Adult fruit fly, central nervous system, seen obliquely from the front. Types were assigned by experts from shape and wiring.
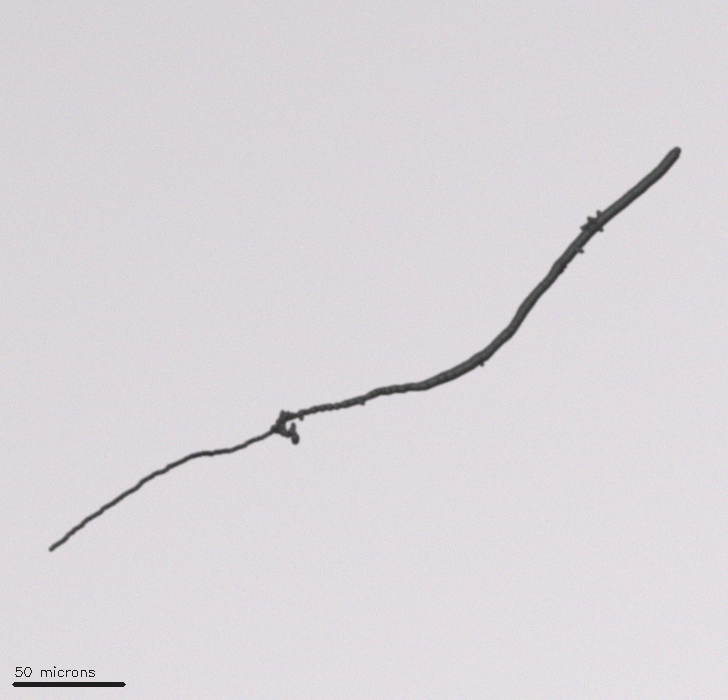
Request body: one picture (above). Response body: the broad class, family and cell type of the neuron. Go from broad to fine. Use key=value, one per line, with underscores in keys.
broad_class=sensory neuron entering the nerve cord
family=class mechanosensory proprioceptive
cell_type=SNpp34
